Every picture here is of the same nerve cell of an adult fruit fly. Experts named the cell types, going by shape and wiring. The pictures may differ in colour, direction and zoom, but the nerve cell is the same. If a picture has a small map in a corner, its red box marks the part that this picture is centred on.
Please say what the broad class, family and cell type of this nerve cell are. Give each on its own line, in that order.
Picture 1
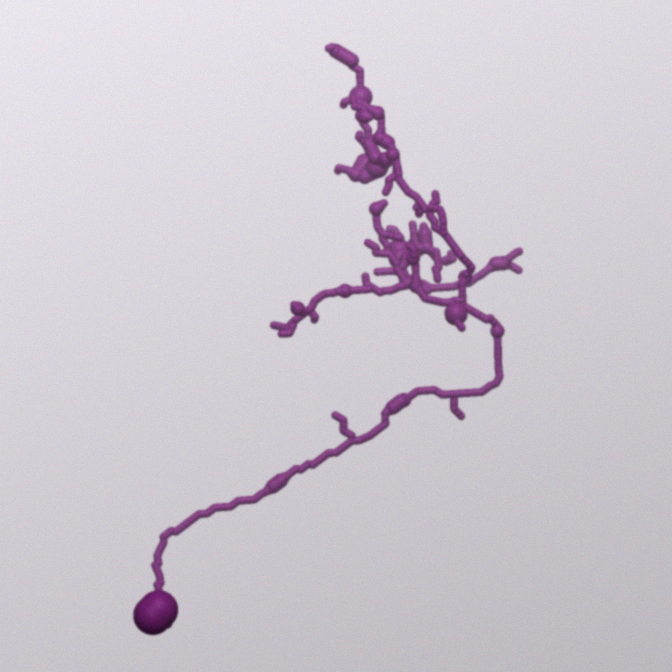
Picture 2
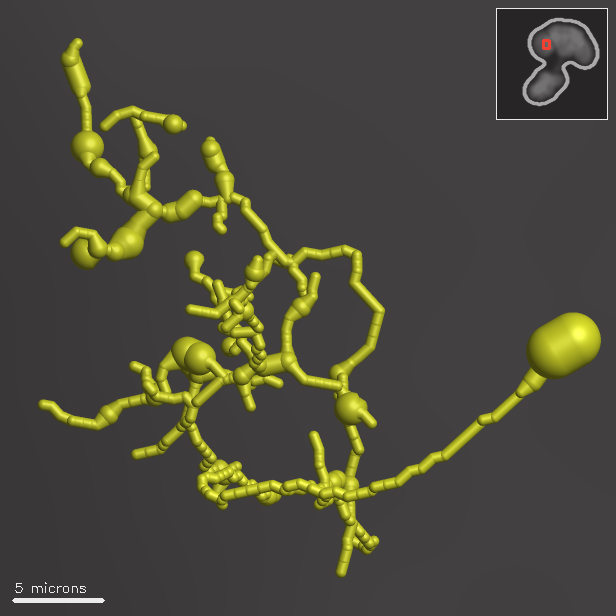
optic-lobe intrinsic neuron
Cm
Cm1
